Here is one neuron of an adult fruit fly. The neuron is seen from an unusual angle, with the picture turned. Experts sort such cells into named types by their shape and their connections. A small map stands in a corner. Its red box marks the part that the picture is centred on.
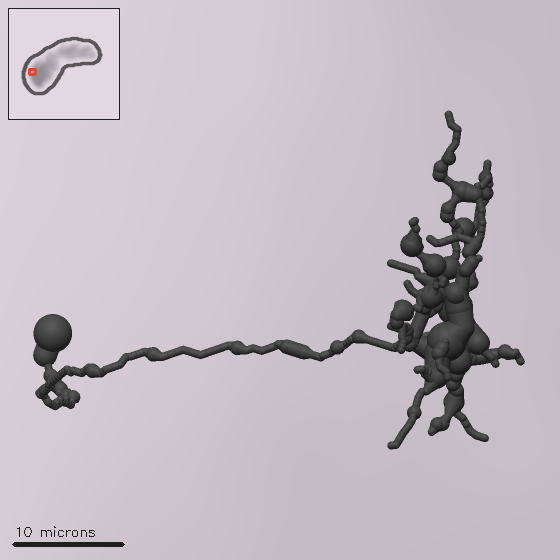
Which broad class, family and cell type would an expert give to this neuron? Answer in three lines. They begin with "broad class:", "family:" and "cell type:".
broad class: optic-lobe intrinsic neuron
family: Dm
cell type: Dm8b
